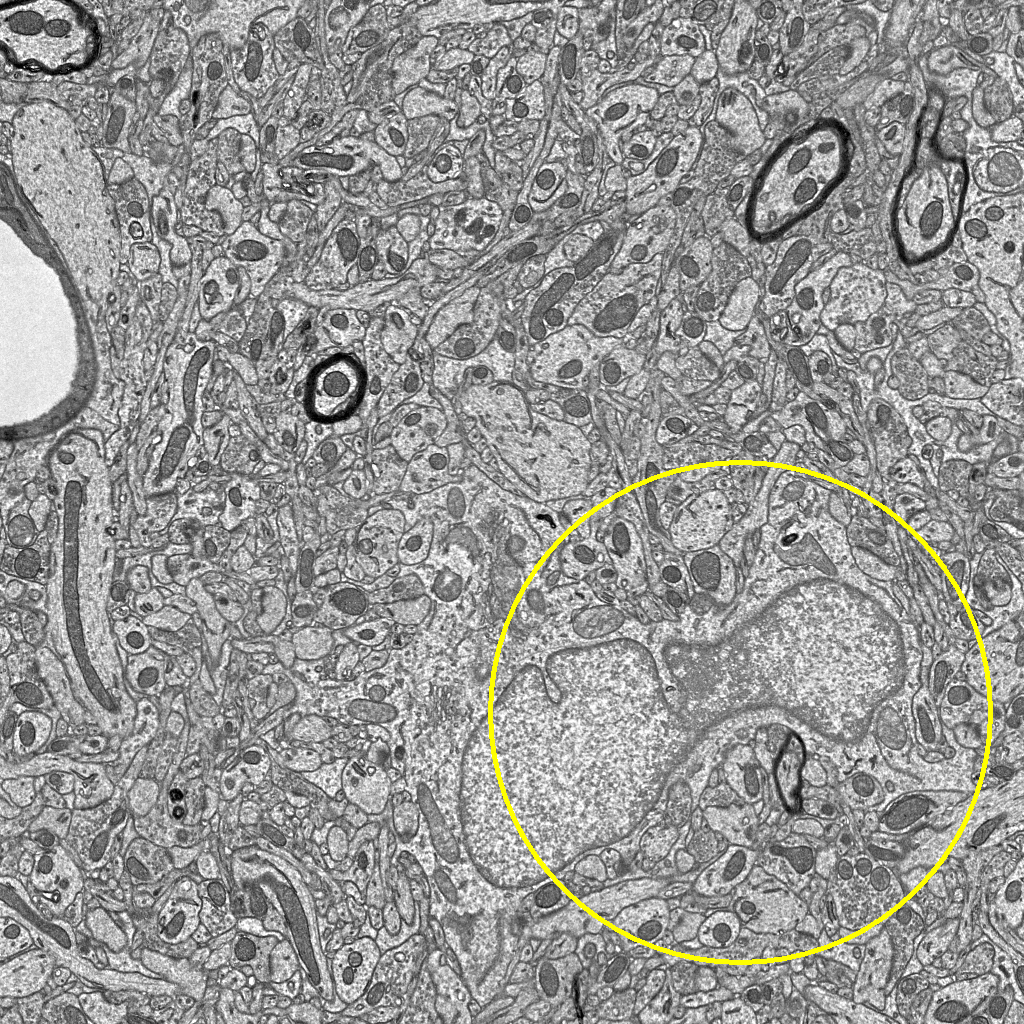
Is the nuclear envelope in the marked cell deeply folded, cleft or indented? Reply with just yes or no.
Yes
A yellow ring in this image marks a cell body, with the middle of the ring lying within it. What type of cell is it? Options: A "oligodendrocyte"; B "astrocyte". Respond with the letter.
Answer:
B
